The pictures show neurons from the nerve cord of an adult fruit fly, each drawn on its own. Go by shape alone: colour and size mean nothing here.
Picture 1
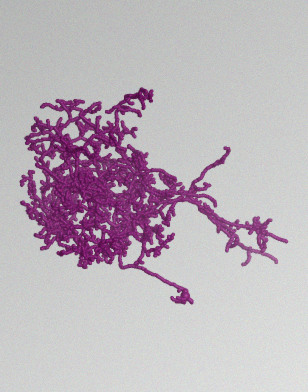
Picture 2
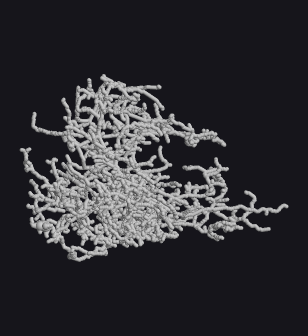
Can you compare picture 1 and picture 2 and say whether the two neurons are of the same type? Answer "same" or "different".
same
